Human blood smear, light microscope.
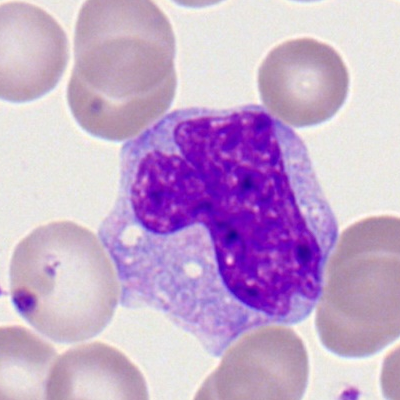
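Monocyte, the cell in the middle. Its outline strikes me as irregular and somewhat angular, with blunt bulges rather than a smooth round edge. The nucleus is large, irregularly folded and indented. Lower left of it lie two clear round vacuoles. I find no coarse granules.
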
